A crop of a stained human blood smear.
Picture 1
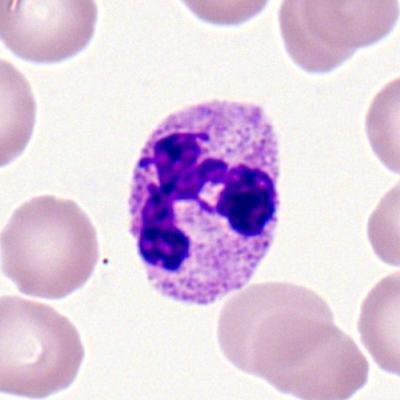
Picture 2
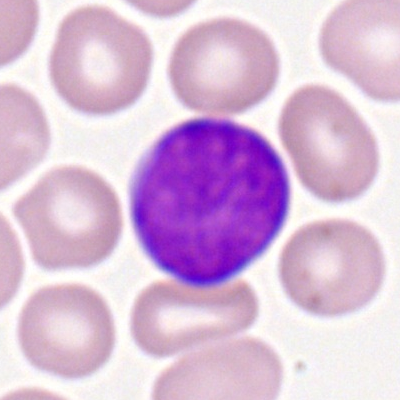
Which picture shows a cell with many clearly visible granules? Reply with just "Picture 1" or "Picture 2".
Picture 1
